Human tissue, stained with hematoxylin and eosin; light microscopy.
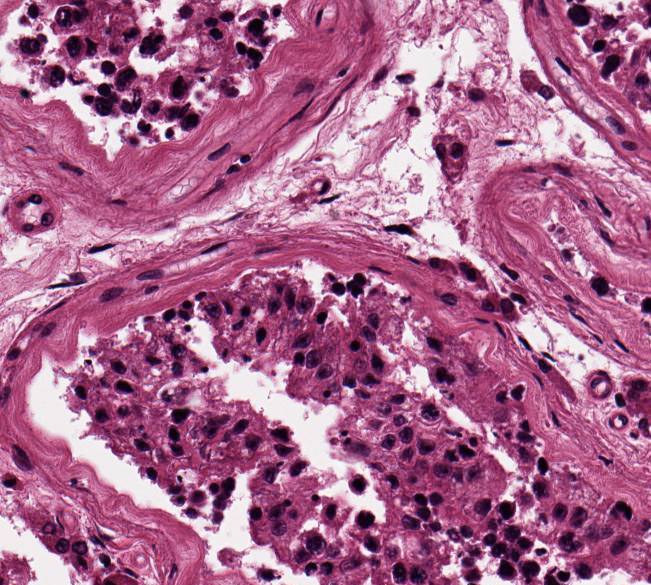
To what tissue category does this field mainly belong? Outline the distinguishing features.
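You are looking at seminiferous tubule, cut as several rounded tubular units with loose stroma between them. The largest unit fills most of the lower half.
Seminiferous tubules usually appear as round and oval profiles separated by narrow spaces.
Now trace the edge of each unit: a thick, wavy, layered band of pink fibrous tissue bounds it, with flattened, elongated nuclei lying parallel to the wall's course.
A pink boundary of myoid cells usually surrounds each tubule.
Inside, the cells are loosely packed and broken up by irregular clear clefts.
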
